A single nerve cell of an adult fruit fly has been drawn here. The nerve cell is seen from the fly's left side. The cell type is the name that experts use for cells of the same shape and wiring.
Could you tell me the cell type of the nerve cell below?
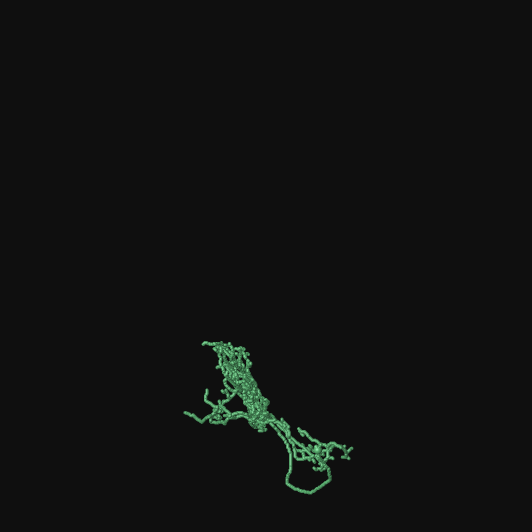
GNG264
